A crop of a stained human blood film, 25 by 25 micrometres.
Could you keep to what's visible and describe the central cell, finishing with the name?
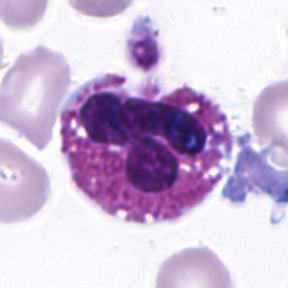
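The cell outline is roughly round. Its chromatin stains a dense, dark purple. Coarse reddish-pink granules pack the cytoplasm, filling it on every side of the nucleus. It is an eosinophil.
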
